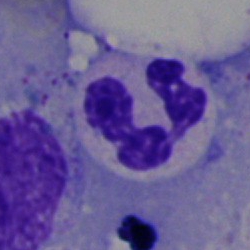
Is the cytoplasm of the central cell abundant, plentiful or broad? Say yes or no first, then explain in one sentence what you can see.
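Yes. The cytoplasm is plentiful and pale pinkish-grey.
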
